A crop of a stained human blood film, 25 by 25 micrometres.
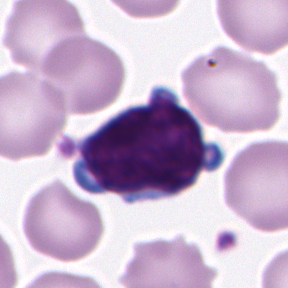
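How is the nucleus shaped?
It's one unlobed, irregular oval, wider from side to side than from top to bottom, about 11 by 8 micrometres.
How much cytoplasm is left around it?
Hardly any: the nucleus fills almost the whole cell, leaving a scant rim with no granules in it.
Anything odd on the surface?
Yes, small rounded pale blue blebs bulge out at the top and on the right side.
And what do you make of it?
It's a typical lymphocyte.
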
